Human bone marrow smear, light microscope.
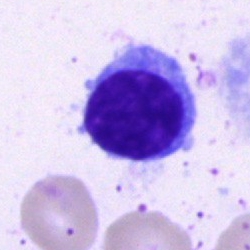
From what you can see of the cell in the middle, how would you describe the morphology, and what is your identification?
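First, the nucleus: it fills most of the cell. Second, the chromatin: it stains a deep purple across the whole nucleus. Third, the cytoplasm: its rim is widest at the top and right. Fourth, the outline: irregular, with small blebs at the edge. Having gone through each point in turn, the cell is a lymphocyte.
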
